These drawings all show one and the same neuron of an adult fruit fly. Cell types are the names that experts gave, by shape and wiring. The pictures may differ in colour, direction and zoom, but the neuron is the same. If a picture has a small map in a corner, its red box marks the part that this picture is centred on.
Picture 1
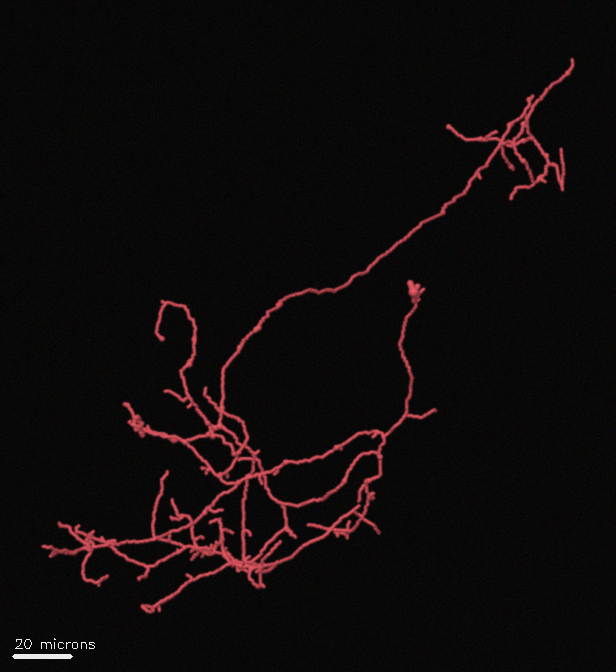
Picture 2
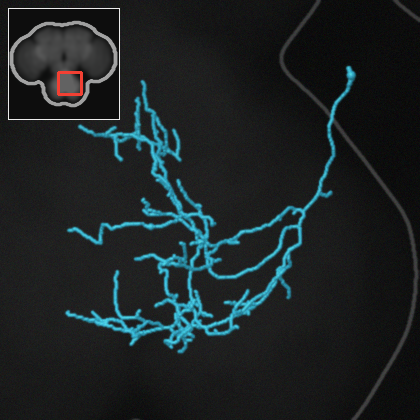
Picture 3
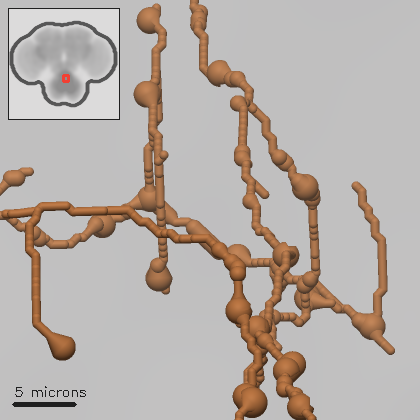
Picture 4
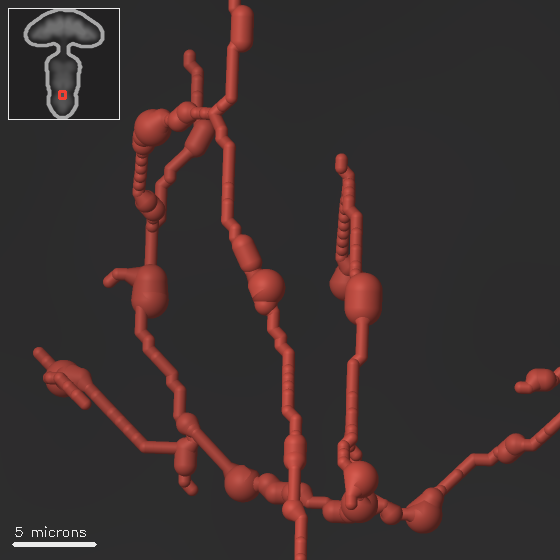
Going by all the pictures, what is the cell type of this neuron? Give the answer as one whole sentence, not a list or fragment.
Included in the cell type IN17A094 is this neuron.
